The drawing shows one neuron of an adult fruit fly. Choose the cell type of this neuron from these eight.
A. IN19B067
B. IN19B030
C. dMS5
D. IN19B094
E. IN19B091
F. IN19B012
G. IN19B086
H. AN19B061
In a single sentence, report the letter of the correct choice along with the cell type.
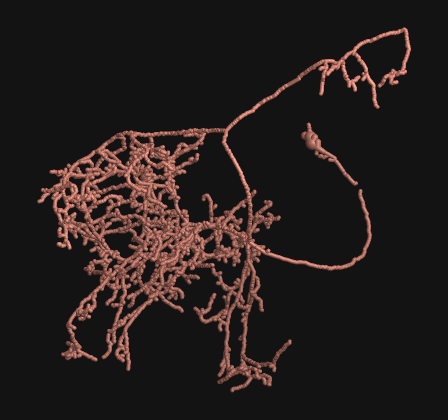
Here the neuron is of cell type dMS5, corresponding to option C.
